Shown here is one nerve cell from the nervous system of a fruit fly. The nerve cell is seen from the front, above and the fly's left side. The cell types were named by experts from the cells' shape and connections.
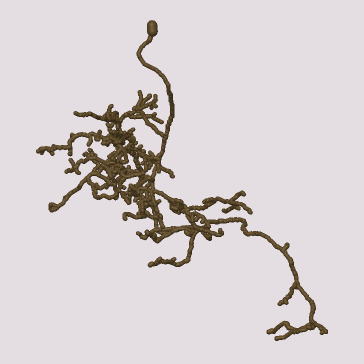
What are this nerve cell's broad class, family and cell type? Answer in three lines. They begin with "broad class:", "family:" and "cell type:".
broad class: central-brain intrinsic neuron
family: hemilineage PSp1
cell type: CB0206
